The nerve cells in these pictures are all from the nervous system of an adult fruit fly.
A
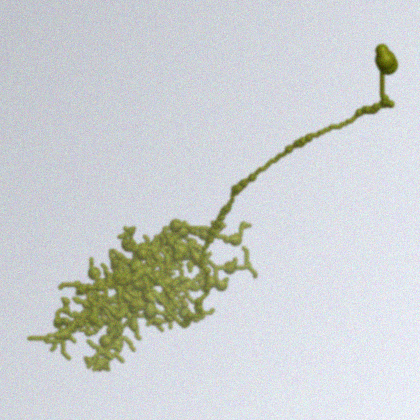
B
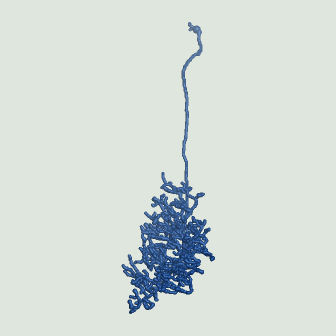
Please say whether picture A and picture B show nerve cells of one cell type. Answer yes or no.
no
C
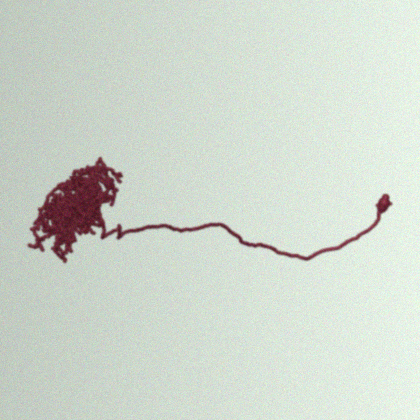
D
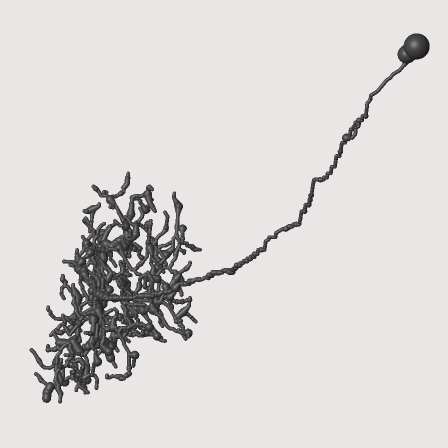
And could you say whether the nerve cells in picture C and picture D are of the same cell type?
yes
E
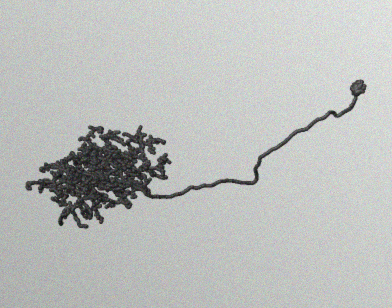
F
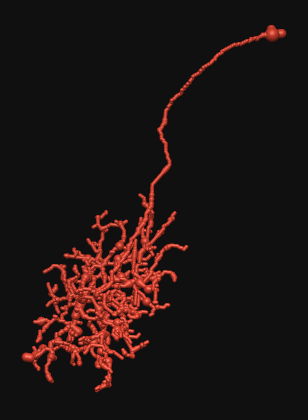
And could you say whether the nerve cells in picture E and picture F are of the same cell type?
no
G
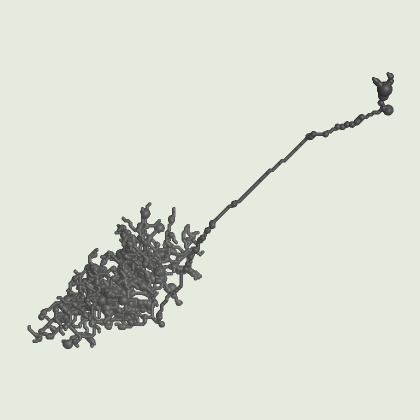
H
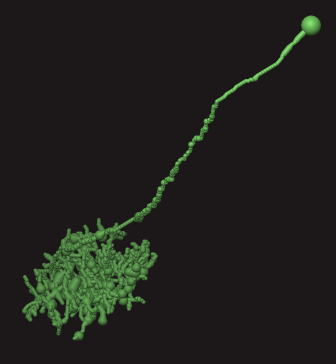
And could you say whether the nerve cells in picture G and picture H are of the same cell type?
no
